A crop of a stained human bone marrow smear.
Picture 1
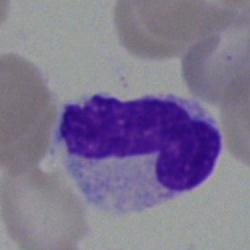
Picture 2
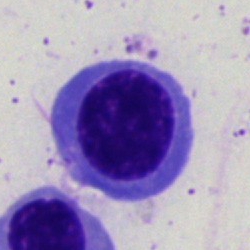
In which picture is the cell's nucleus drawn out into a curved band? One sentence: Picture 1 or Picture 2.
A nucleus shaped like a horseshoe, C, U or S without separate lobes is found in Picture 1.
